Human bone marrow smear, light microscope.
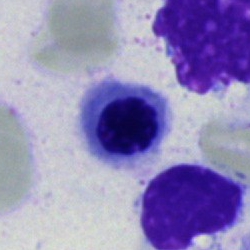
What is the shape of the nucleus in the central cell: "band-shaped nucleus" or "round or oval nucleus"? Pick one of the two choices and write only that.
Round or oval nucleus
